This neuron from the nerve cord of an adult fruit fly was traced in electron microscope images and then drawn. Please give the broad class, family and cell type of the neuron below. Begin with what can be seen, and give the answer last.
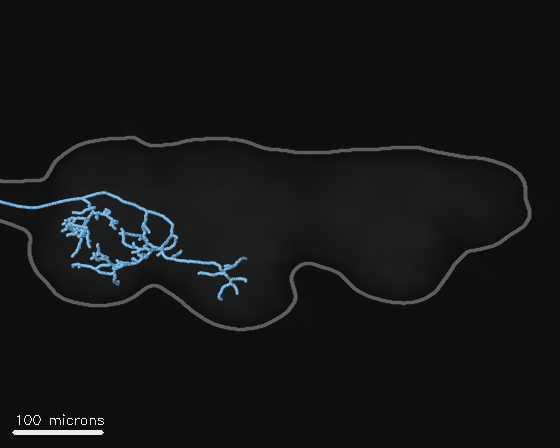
The drawing shows no cell body. In this view it is wider than it is tall. It is a descending neuron. The family is DNpe. Its cell type is DNpe025.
